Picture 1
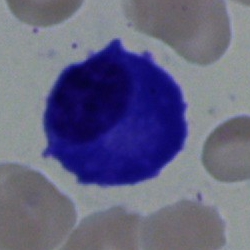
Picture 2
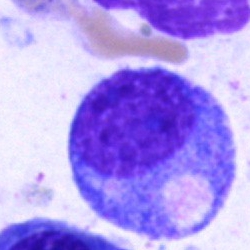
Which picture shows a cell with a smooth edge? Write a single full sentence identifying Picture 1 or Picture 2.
The smooth outline belongs to the cell in picture 2.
